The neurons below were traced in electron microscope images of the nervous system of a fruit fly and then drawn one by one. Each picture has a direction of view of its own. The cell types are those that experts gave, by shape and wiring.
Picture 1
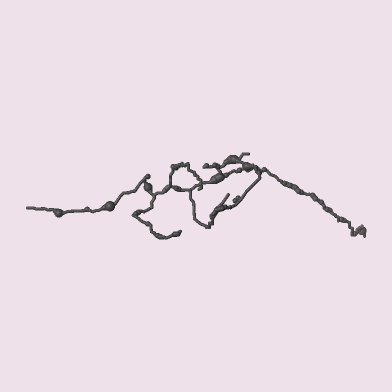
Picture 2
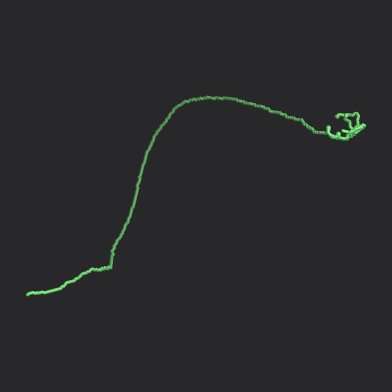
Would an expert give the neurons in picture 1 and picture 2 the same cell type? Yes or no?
no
